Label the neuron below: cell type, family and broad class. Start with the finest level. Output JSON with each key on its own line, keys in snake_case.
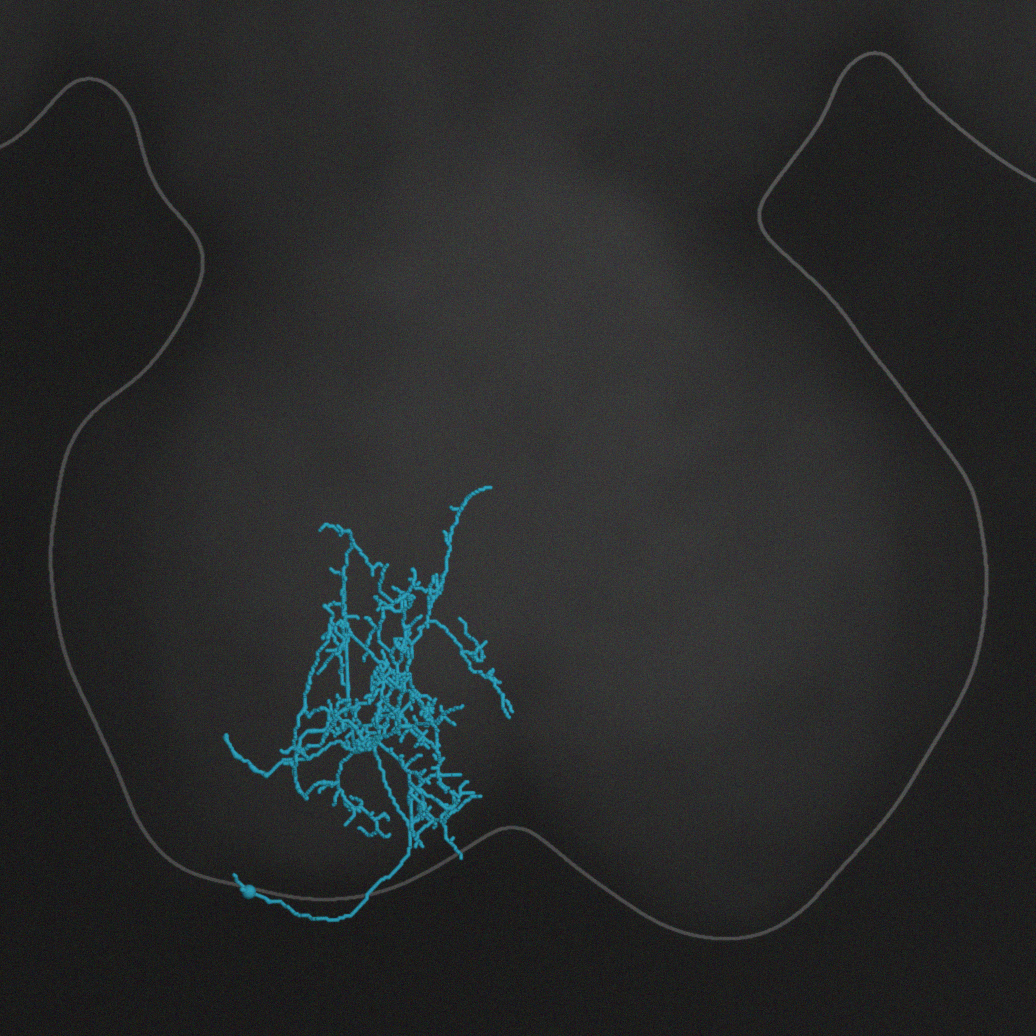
{
 "cell_type": "IN20A.22A017",
 "family": "hemilineage 20A.22A",
 "broad_class": "nerve-cord intrinsic neuron"
}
